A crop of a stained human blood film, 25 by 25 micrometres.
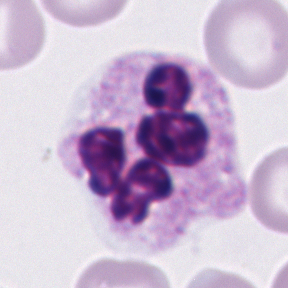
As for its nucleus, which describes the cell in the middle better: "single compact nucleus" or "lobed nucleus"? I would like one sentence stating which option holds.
What the nucleus of this cell shows is division into segments.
